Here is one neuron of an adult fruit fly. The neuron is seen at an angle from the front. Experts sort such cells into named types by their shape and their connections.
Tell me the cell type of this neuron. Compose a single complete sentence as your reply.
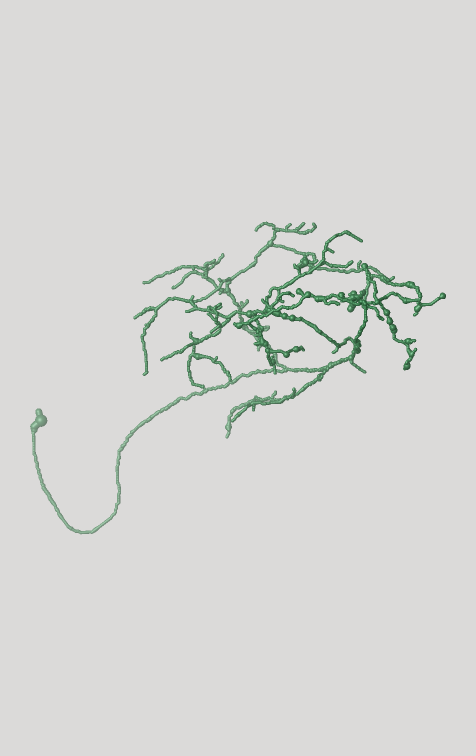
The cell type that fits this neuron is SLP101.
